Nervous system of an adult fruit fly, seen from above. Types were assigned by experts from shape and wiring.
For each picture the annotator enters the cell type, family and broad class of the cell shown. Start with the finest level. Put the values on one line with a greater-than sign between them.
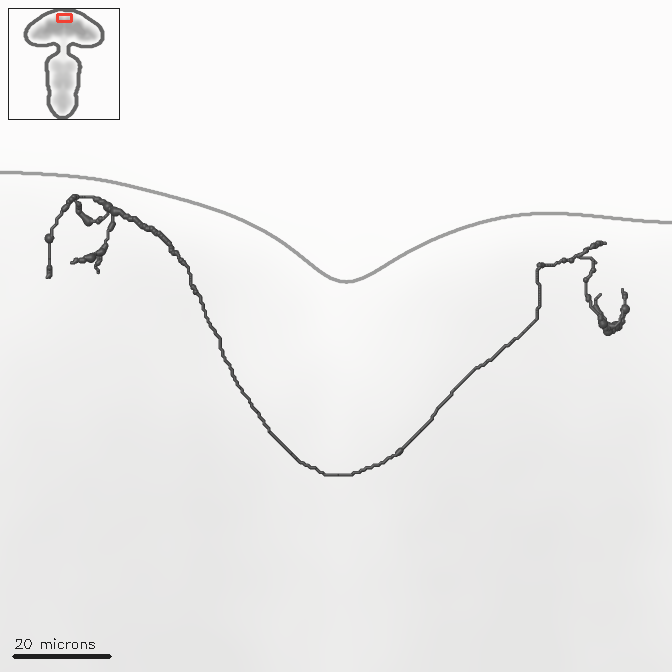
ORN_VA6 > class olfactory > sensory neuron entering the brain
